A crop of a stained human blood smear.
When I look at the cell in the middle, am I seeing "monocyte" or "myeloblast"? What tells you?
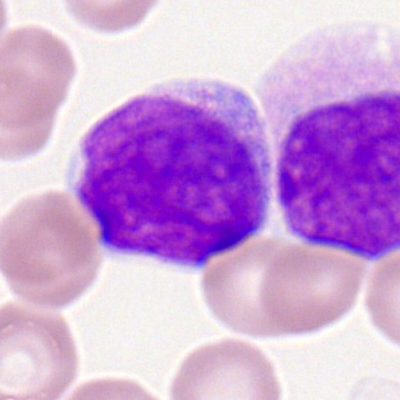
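It's a myeloblast. Look at how much of the cell the nucleus fills: only a narrow rim of cytoplasm is left.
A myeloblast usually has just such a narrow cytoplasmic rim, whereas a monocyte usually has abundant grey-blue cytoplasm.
Beyond that, the outline is smooth and rounded, the cytoplasm is pale blue, and the chromatin is finely stippled with scattered lighter patches rather than coarse dark clumps.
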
